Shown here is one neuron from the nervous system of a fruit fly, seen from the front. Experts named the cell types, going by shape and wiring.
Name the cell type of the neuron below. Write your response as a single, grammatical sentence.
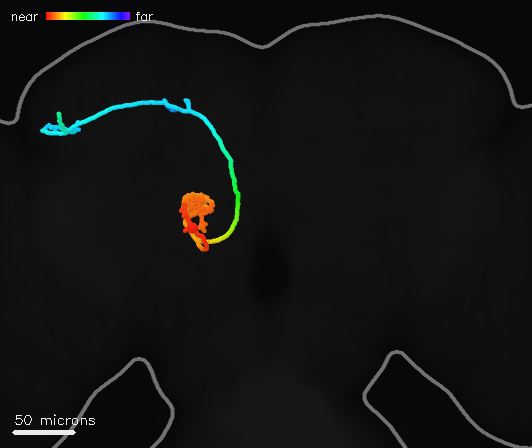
It is D_adPN that this neuron is, by cell type.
